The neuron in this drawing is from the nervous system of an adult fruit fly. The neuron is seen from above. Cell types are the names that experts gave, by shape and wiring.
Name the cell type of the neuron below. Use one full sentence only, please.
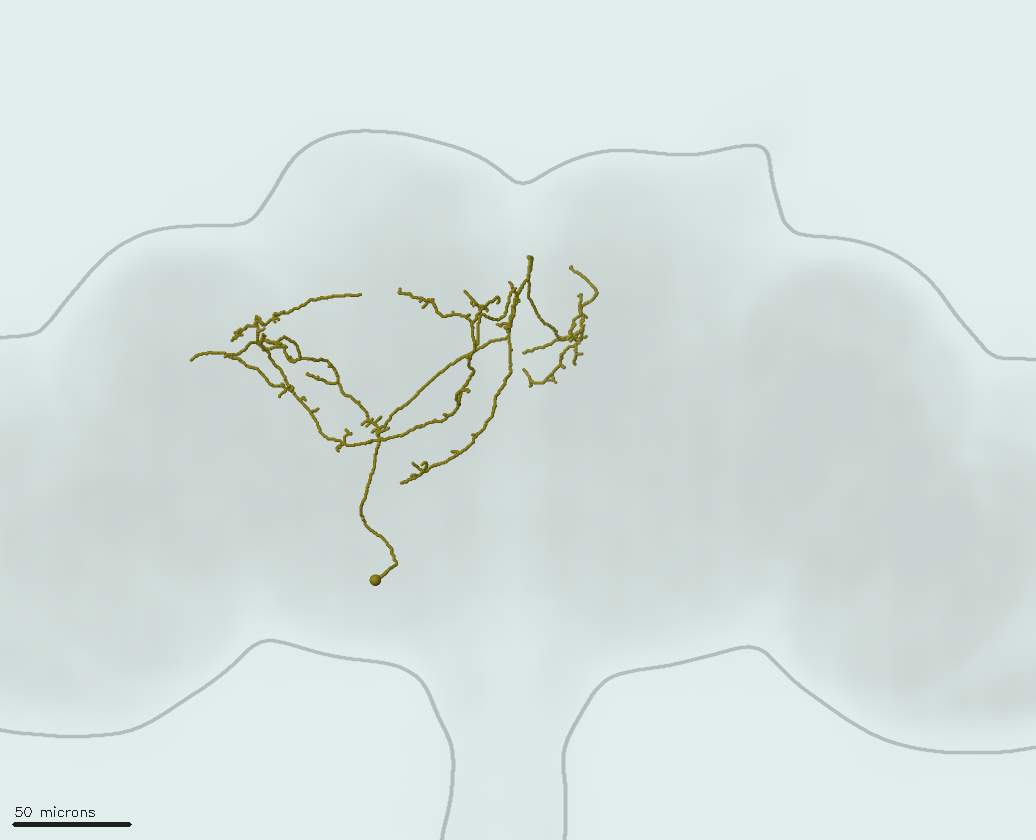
Cell type SCL002m is what this neuron is.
